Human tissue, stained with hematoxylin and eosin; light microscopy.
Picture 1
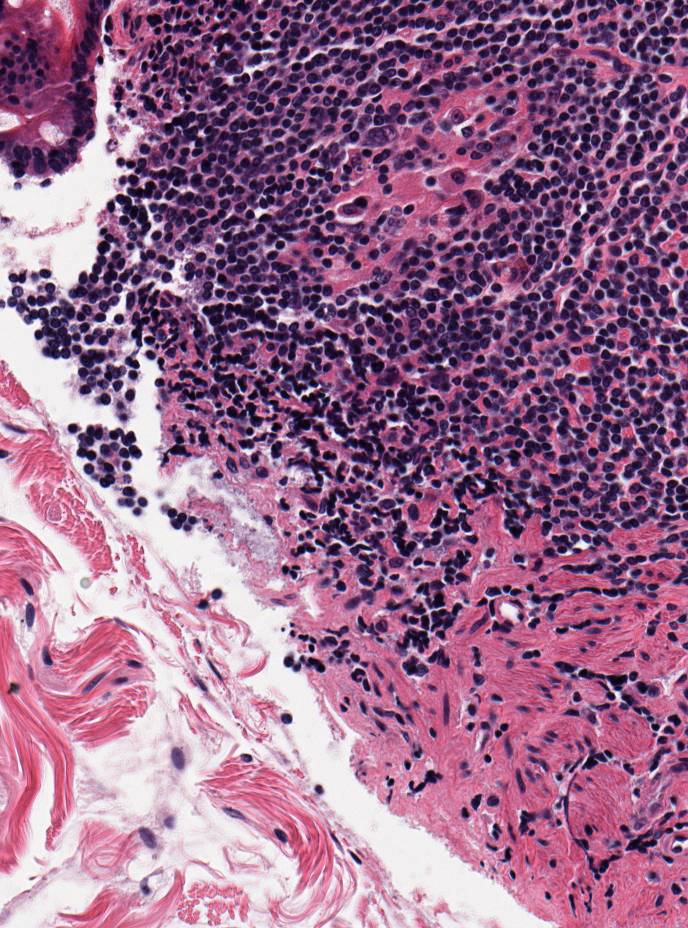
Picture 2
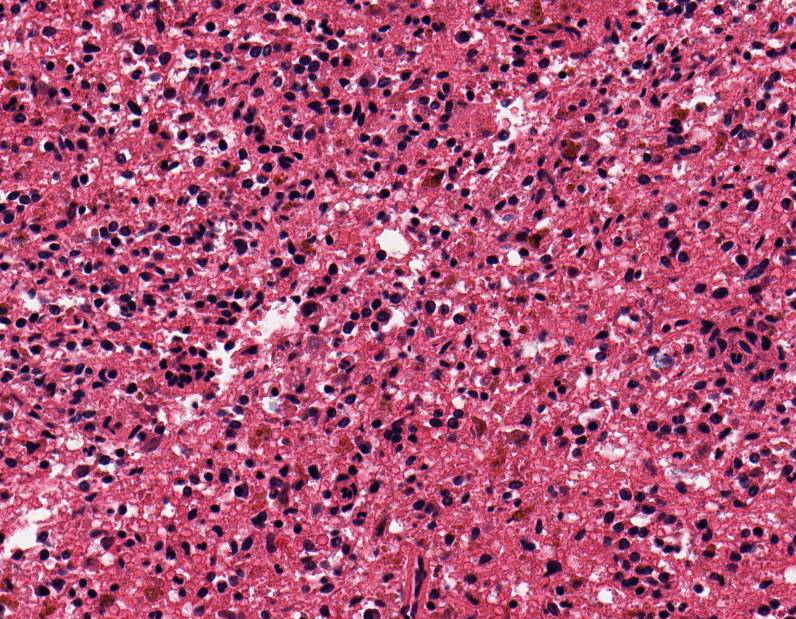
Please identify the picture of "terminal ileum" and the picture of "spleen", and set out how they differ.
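The first picture is terminal ileum and the second is spleen. In the ileum, a dense sheet of closely packed small round cells takes up the upper and right part of the field, mostly lymphocytes with small, round, dark nuclei and very little cytoplasm. In the upper centre of that sheet there are pale pink patches of larger cells, with paler oval nuclei and more eosinophilic cytoplasm. At the lower right, where the sheet meets pink fibre bundles, lymphocytes run in among them. The spleen, by contrast, is one diffuse, evenly crowded sheet over the whole field with no organised units: mostly small, round to oval, dark nuclei in pink, finely granular material. Scattered clumps of brown granular pigment turn up among the cells all through it.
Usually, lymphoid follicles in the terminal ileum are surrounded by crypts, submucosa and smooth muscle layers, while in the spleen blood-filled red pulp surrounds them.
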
